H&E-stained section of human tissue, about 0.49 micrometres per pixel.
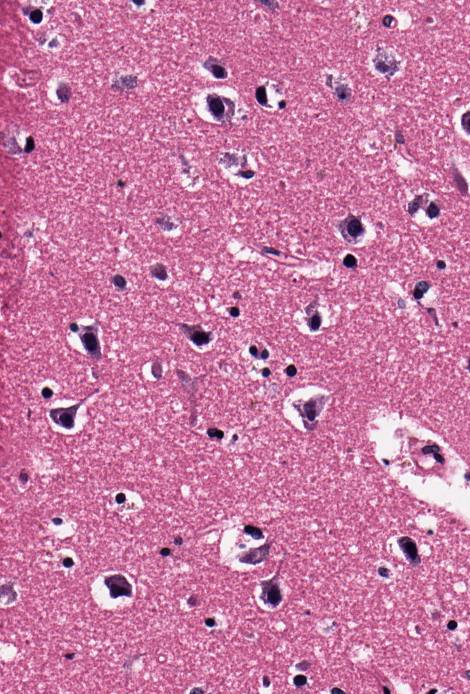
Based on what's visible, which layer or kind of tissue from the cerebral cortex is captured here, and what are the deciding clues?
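Answer: cellular layers of the cortex (layers II to VI). Pink, finely granular, vacuolated neuropil throughout; no epithelium or glands. Angular, often triangular neuronal cell bodies scattered across the whole field.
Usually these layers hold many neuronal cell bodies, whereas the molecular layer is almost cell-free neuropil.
Small dark round nuclei without visible cytoplasm lie singly between neurons.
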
